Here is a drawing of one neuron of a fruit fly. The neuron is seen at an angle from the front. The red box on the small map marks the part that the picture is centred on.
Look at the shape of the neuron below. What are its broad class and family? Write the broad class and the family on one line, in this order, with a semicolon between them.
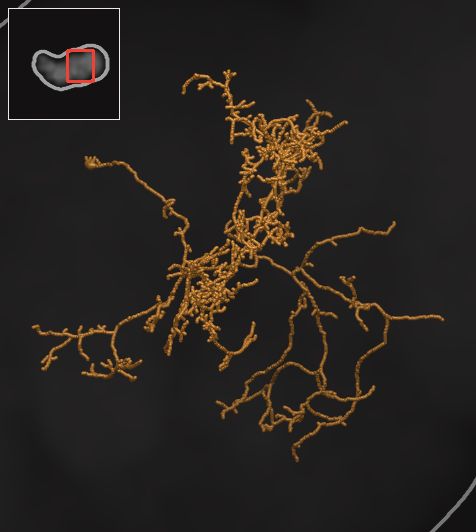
central-brain intrinsic neuron; hemilineage DM6_central1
